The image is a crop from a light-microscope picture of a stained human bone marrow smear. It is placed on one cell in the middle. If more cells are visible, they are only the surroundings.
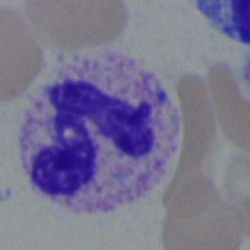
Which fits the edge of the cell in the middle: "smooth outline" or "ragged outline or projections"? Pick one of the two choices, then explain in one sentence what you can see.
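Smooth outline. The cell has a round, smooth outline.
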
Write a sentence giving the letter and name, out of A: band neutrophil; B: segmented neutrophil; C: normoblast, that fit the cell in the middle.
Option B is right, the centrally situated cell being a segmented neutrophil.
